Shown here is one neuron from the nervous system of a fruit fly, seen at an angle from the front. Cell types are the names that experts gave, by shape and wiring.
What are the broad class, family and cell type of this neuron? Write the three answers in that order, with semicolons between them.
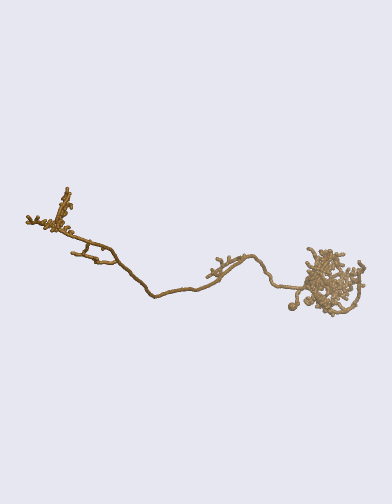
ascending neuron; hemilineage 10B; AN10B021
